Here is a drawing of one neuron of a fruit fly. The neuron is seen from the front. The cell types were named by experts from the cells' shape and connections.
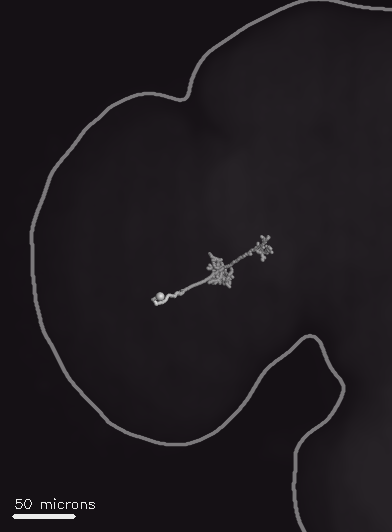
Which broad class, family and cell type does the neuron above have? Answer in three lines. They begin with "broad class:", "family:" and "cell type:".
broad class: optic-lobe intrinsic neuron
family: TmY
cell type: TmY20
